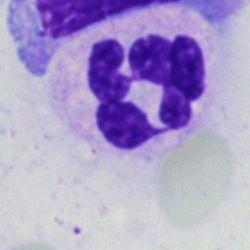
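Segmented neutrophil, central cell, stained human bone marrow smear under the light microscope. The nucleus is divided into several separate lobes arranged in a ring around a pale central space. Chromatin dense and dark purple. Fine, faint pinkish granules lie in the cytoplasm.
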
